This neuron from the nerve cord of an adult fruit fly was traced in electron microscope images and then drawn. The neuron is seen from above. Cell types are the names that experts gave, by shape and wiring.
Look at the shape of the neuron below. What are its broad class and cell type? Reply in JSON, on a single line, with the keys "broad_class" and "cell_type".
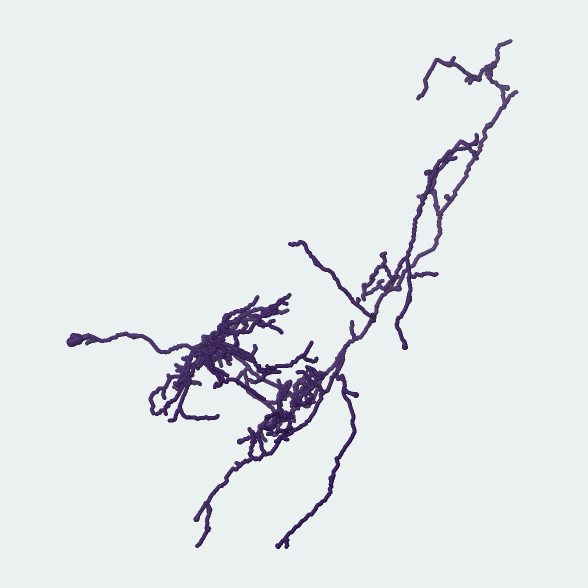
{"broad_class": "nerve-cord intrinsic neuron", "cell_type": "INXXX415"}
